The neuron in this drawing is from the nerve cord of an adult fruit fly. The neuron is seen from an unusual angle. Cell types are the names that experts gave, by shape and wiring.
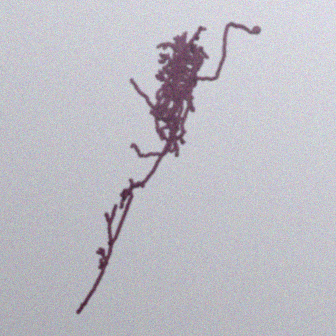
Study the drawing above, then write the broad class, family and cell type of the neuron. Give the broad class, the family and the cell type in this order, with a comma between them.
ascending neuron, hemilineage 06B, AN06B039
